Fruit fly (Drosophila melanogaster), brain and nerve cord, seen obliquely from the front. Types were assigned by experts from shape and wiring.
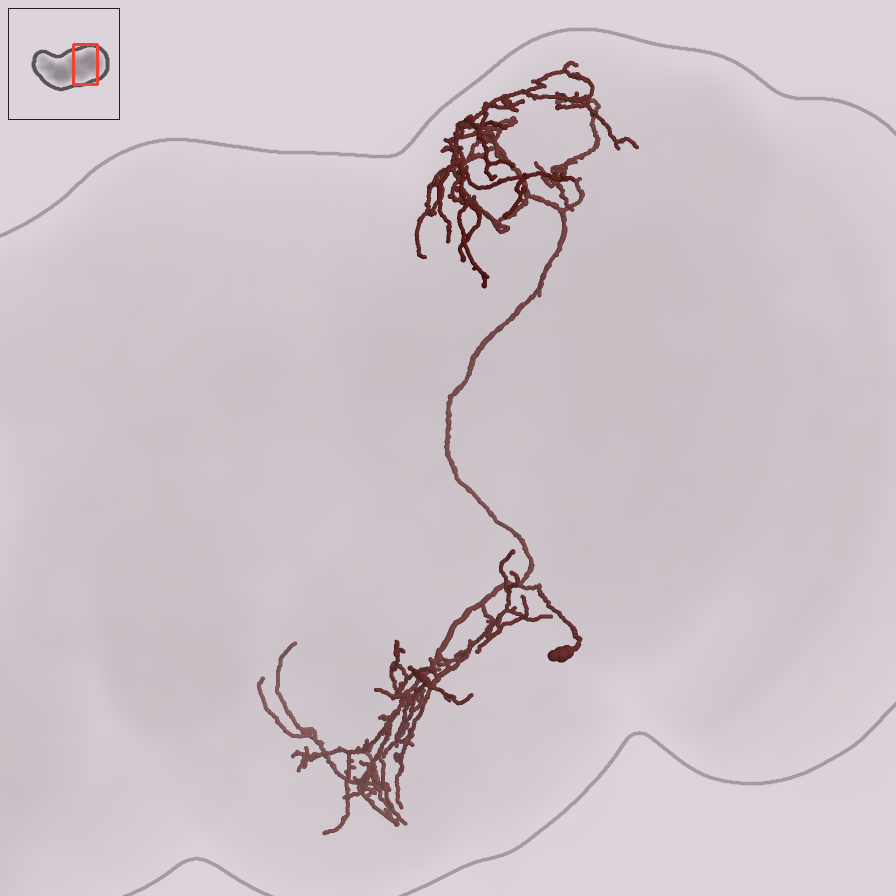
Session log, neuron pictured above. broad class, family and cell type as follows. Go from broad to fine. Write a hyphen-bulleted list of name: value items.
- broad class: central-brain intrinsic neuron
- family: hemilineage LALv1_ventral
- cell type: SMP169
